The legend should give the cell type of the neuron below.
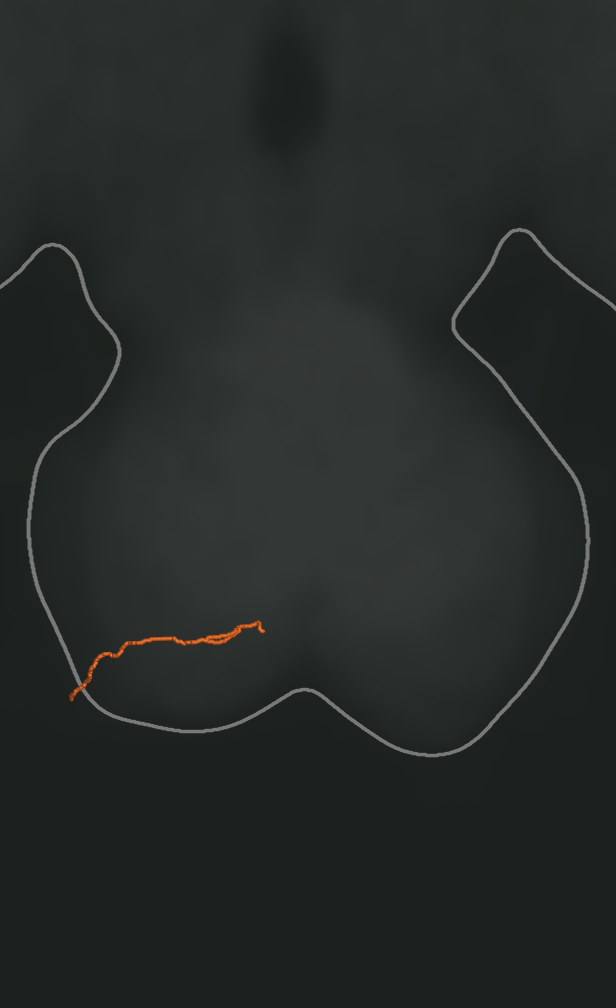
SNta41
